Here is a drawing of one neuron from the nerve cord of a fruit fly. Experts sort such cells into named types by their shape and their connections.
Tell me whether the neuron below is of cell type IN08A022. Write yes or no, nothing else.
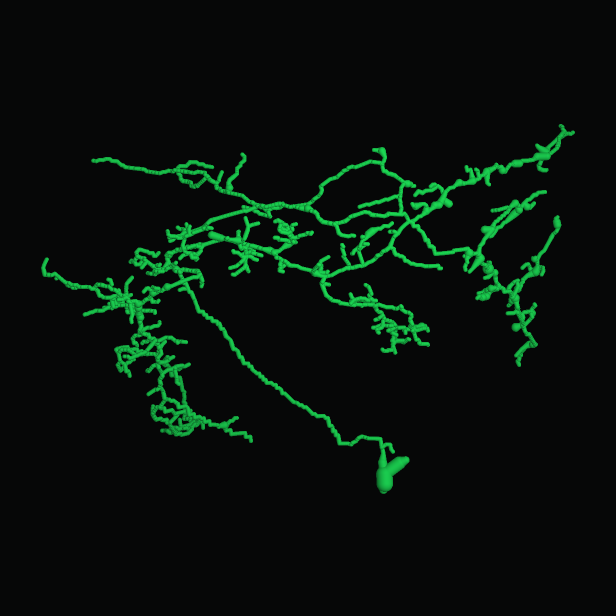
yes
